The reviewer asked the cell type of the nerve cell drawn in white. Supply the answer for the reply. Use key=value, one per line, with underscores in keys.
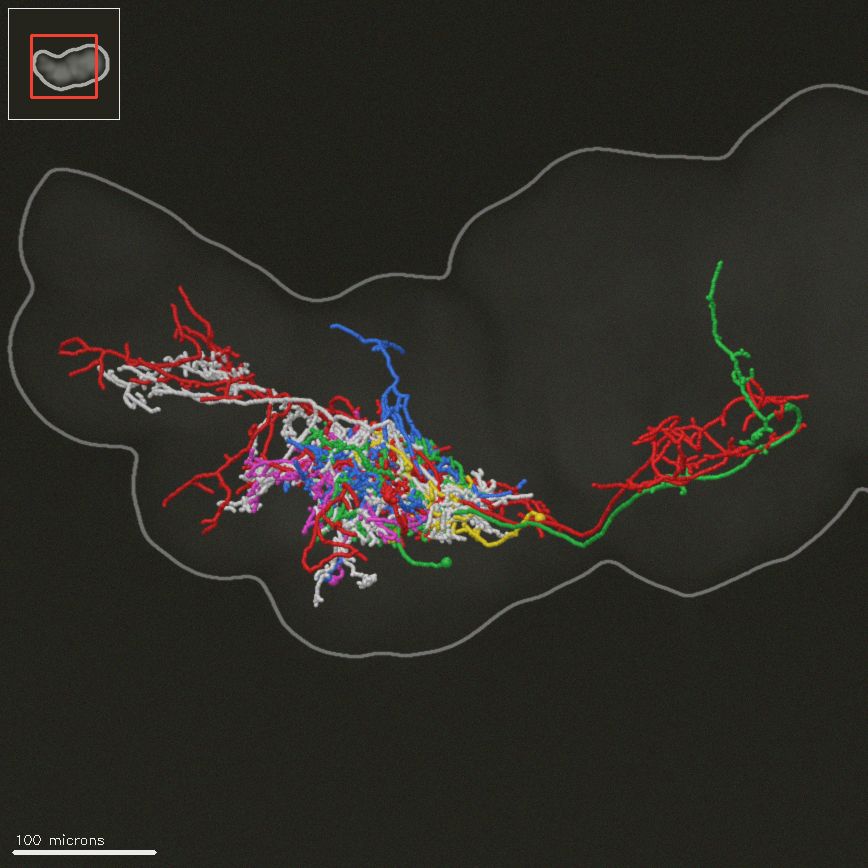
cell_type=IN27X005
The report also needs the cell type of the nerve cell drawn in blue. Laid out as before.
cell_type=IN06B024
